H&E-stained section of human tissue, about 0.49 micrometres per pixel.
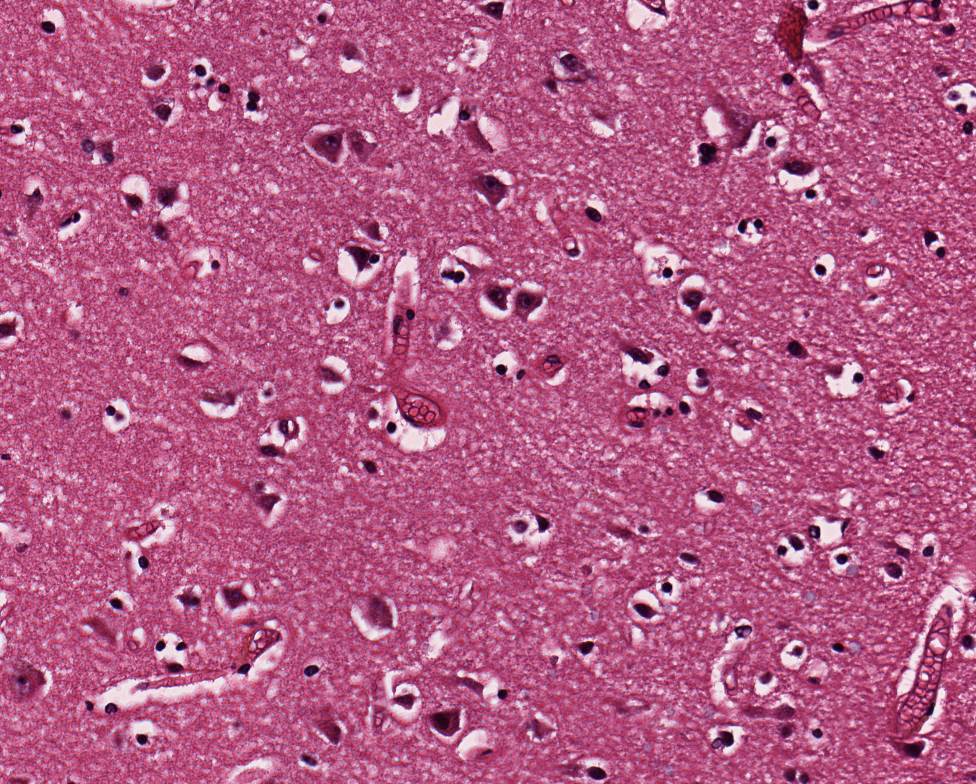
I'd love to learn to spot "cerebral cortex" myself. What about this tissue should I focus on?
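This is cerebral cortex. No epithelium or lining surface is present anywhere in the field. The background is finely stippled and vacuolated, with no fibre bundles or collagen running through it, and no fat cells are seen. Somewhat larger angular cell bodies with dark-staining cytoplasm lie scattered through it, each in a clear space.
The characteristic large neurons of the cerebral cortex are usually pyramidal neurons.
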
